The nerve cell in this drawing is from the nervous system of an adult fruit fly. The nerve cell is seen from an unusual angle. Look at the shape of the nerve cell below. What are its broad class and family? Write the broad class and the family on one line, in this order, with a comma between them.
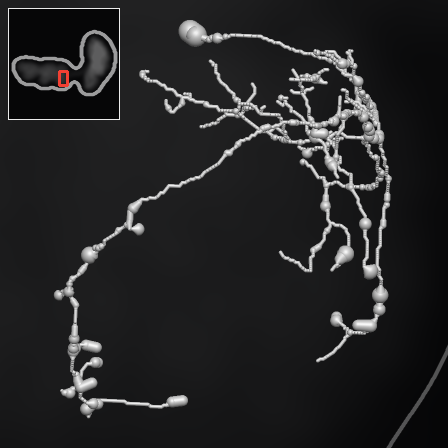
nerve-cord intrinsic neuron, hemilineage 09A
